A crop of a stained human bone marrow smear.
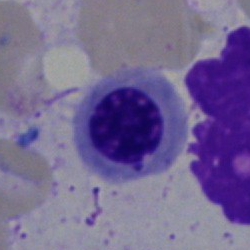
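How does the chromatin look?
Dark purple and coarsely clumped.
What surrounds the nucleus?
A moderate rim of pale blue-grey cytoplasm, on all sides.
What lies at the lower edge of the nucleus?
A small dark knob.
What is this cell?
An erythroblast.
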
